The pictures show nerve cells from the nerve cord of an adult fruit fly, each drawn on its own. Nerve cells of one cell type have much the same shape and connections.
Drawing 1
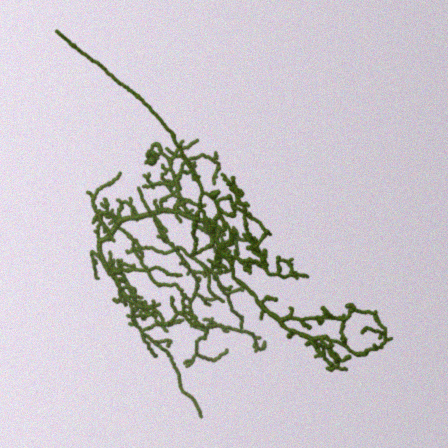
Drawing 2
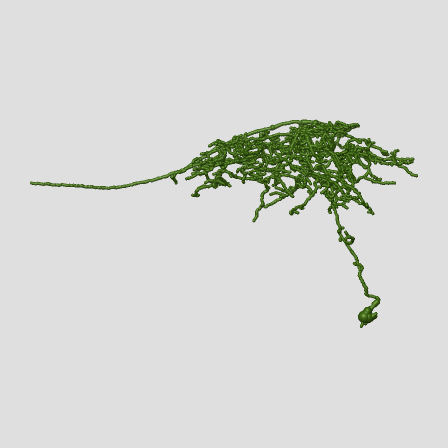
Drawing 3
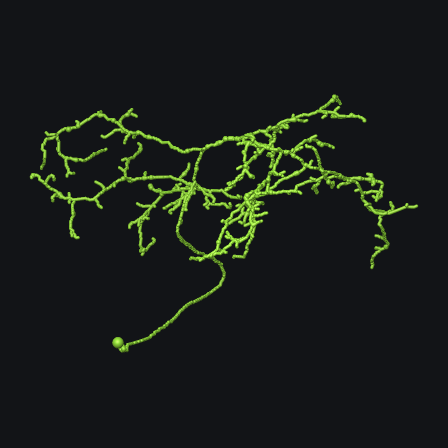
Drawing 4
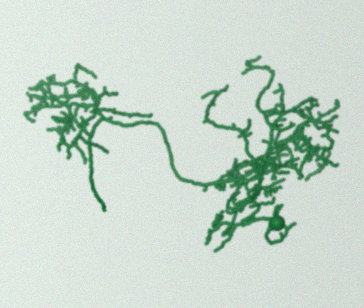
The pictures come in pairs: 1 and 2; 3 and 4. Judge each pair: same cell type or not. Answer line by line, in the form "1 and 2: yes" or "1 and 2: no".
1 and 2: no
3 and 4: no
